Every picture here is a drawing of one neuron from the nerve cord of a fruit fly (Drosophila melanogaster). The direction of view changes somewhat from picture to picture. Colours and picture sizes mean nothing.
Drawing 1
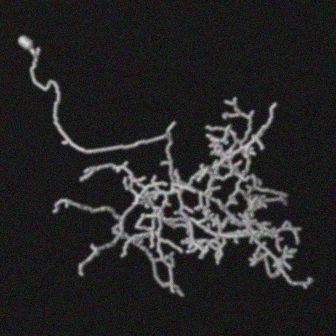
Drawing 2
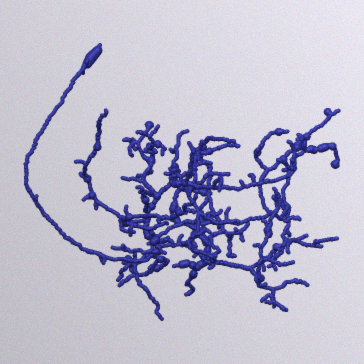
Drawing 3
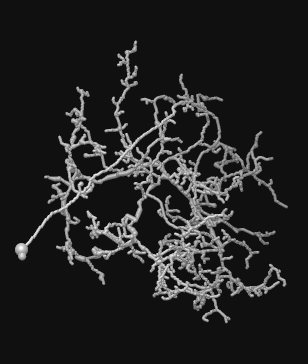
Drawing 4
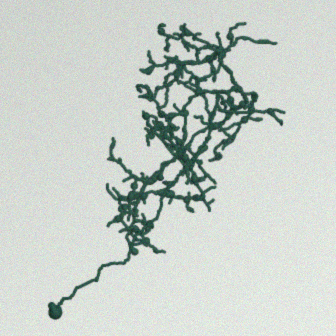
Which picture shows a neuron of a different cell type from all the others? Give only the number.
4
